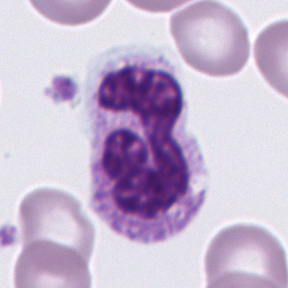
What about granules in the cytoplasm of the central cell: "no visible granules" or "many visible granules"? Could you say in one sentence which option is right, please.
In the cytoplasm of this cell, many granules are visible.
